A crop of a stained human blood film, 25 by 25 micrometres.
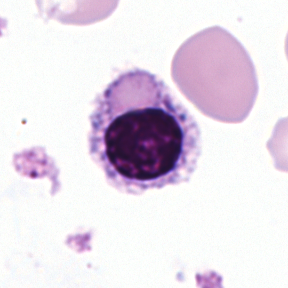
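Normoblast in a stained smear of human peripheral blood. The nucleus is round in outline, about 7 micrometres across, and lies off-centre toward the lower part of the cell. Its chromatin is dense and dark purple, with coarse clumps. A moderate rim of pale lilac-grey cytoplasm surrounds the nucleus. Above the nucleus, the cytoplasm forms a smooth, pale pinkish zone without speckling.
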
